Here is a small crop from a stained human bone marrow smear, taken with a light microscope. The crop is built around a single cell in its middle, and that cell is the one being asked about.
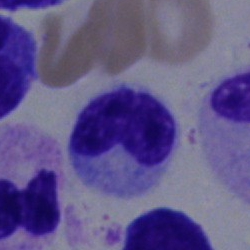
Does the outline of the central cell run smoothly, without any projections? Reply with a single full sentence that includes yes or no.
Yes, no projections, blebs or ragged parts break the cell's outline.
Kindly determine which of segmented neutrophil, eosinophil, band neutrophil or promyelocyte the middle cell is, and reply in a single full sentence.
Where the crop is centred, there is a band neutrophil.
